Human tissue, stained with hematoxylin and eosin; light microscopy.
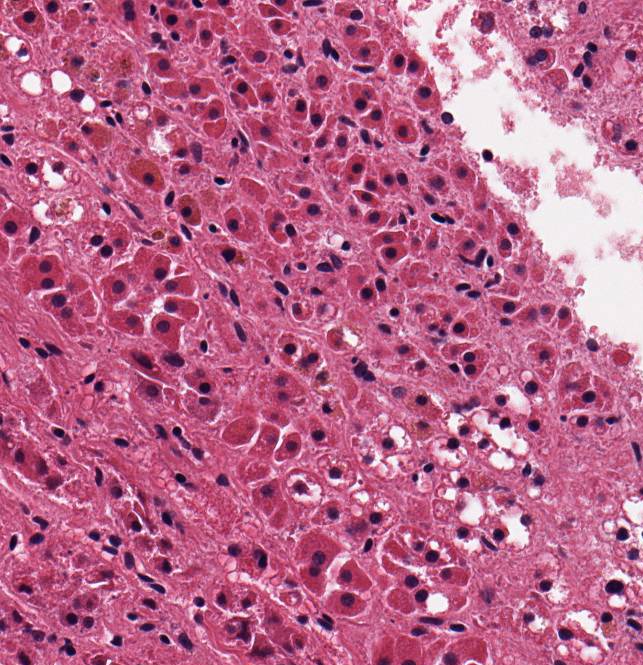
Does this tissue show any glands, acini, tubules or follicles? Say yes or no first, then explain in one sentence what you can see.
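No. No glands or tubules with lumens are seen among the large cells.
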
